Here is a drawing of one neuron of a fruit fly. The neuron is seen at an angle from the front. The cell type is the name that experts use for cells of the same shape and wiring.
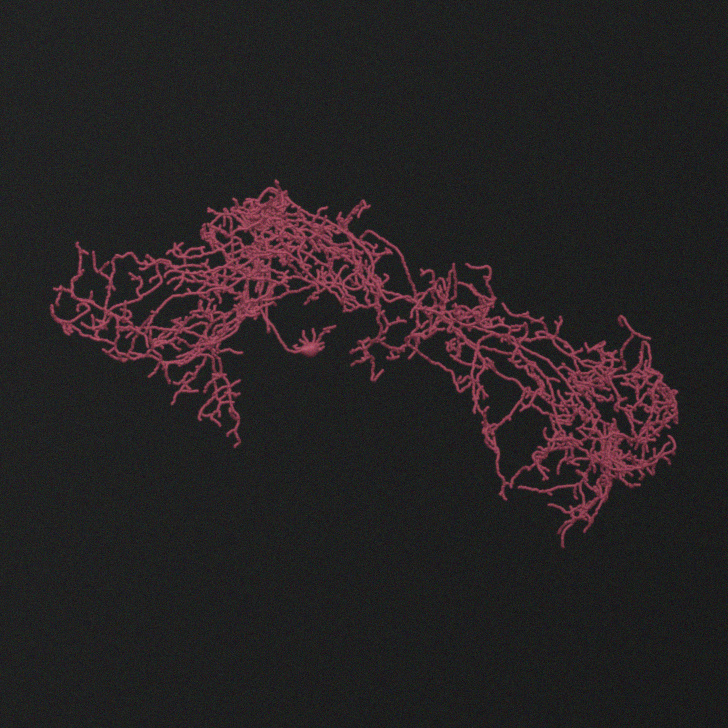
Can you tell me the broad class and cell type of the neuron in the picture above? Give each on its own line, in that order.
central-brain intrinsic neuron
PLP211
